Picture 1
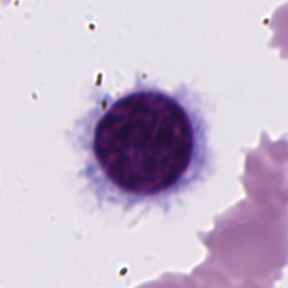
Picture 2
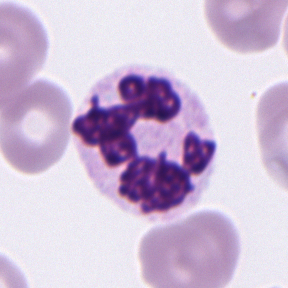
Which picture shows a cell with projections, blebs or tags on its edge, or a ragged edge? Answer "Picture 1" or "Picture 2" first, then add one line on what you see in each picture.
Picture 1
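Picture 1: The cell outline is fringed all around with fine, hair-like cytoplasmic projections.
Picture 2: The cell outline is round and smooth.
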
